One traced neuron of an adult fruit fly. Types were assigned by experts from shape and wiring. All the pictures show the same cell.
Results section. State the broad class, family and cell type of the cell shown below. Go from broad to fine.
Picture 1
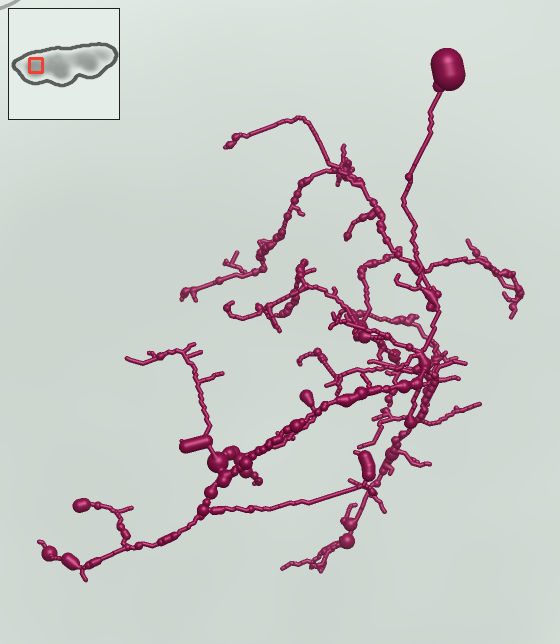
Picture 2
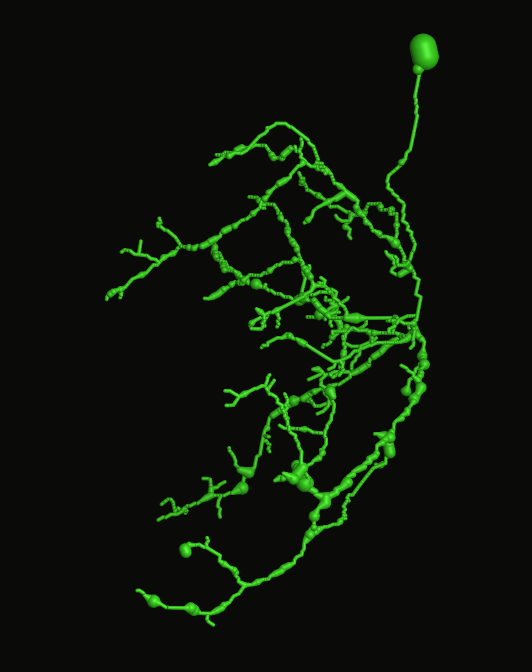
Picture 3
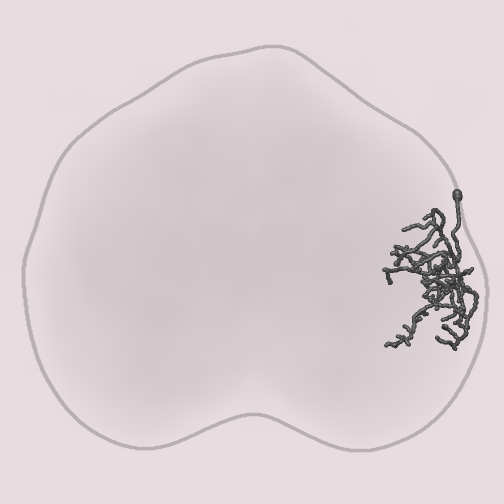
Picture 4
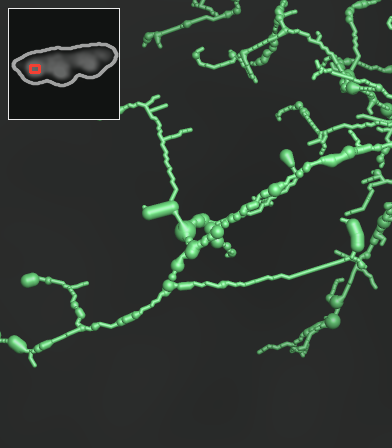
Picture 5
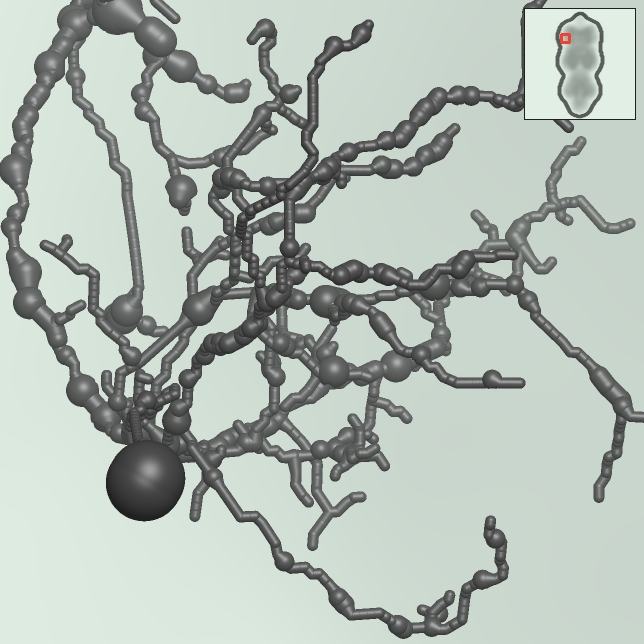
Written: nerve-cord intrinsic neuron; hemilineage 19A; IN19A102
